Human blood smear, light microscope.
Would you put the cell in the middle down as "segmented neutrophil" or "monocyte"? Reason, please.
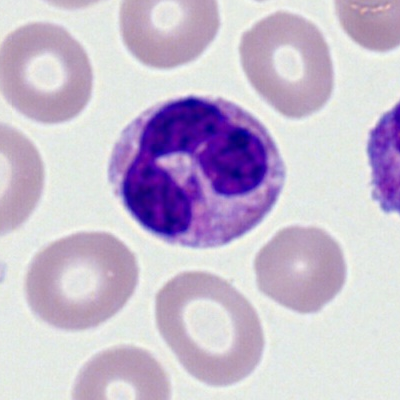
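Segmented neutrophil. Nucleus folded into lobes curving around a pale central patch of cytoplasm.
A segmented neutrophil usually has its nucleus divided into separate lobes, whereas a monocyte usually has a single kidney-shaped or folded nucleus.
Cytoplasm pale pinkish-lilac.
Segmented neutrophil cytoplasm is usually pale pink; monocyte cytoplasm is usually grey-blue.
Also seen: dark purple, coarsely clumped chromatin, and only fine, faint granules in the cytoplasm.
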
